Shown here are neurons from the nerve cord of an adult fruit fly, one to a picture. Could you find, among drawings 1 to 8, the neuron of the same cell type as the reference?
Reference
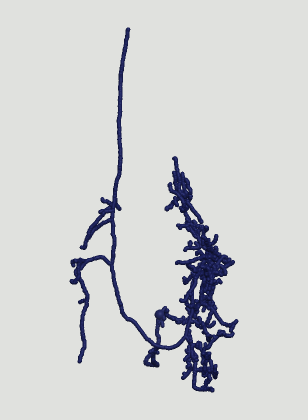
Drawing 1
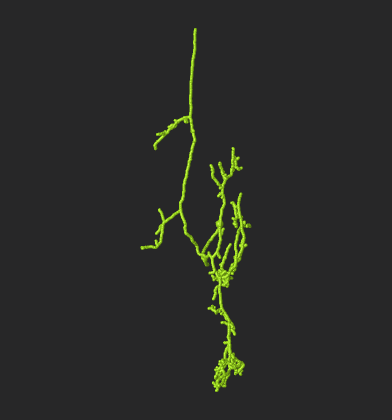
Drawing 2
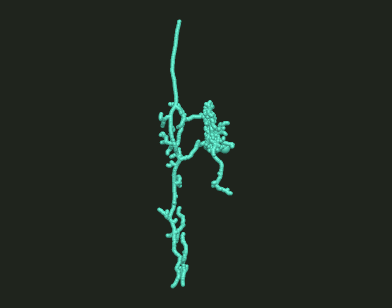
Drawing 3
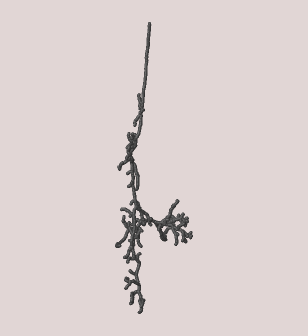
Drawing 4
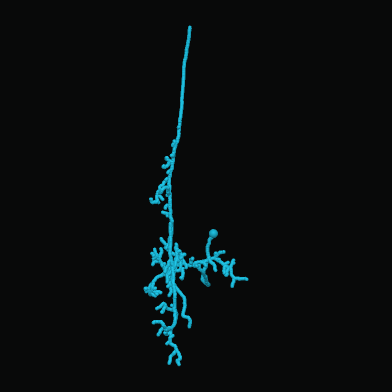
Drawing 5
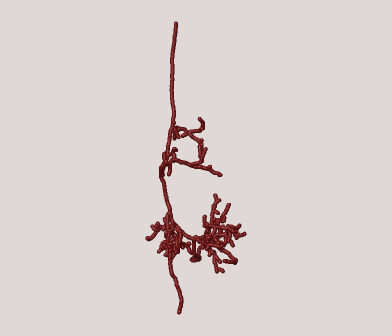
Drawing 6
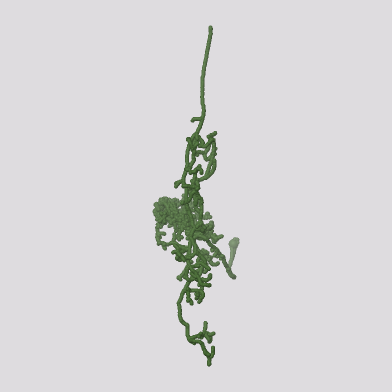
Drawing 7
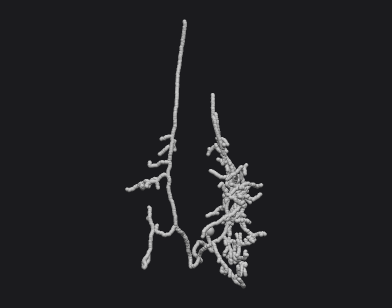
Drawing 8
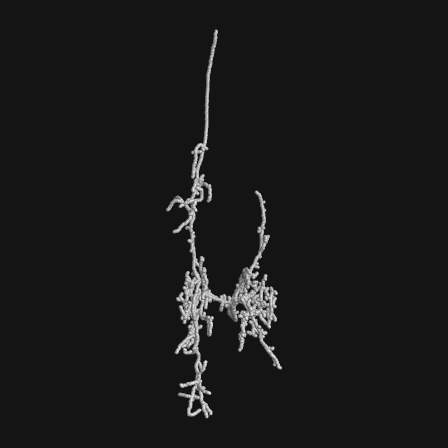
Drawing 7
